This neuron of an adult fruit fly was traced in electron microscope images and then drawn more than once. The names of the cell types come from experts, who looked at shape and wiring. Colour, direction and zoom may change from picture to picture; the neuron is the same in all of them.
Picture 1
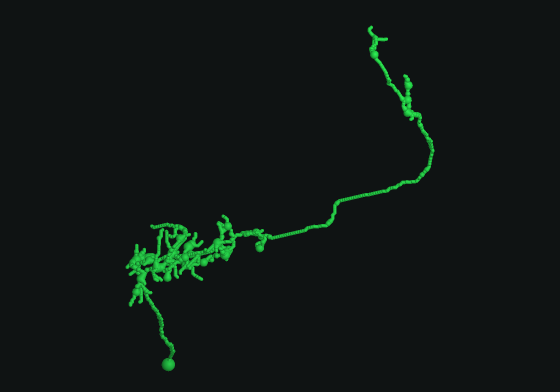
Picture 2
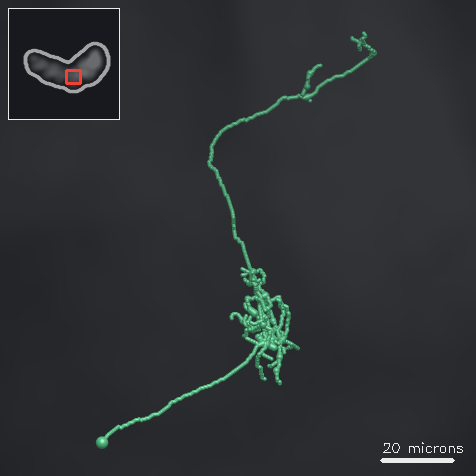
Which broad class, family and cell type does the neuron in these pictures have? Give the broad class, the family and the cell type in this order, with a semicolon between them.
optic-lobe intrinsic neuron; Tm; Tm5c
